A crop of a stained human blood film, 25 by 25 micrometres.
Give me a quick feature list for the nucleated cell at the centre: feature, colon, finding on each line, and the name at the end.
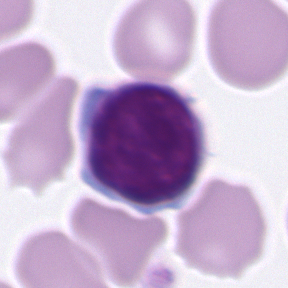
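Chromatin: dense, dark purple right through the nucleus
Nucleolus: none to be seen
Cytoplasm: no granules
Right edge: a few fine hair-like projections
Name: typical lymphocyte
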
